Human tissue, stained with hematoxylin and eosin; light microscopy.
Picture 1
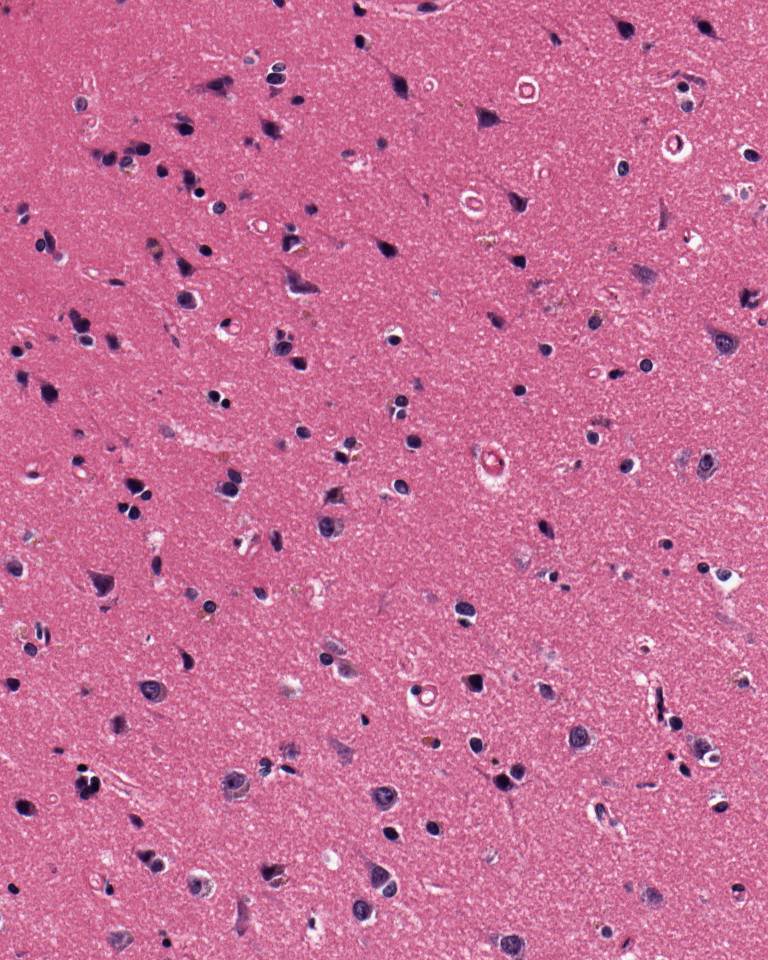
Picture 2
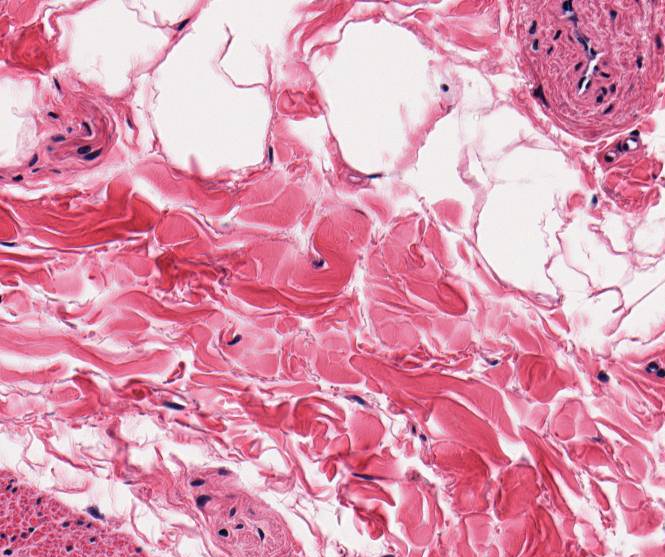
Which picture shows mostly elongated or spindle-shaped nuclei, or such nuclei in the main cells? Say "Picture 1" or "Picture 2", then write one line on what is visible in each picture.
Picture 2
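In picture 1: Small round dark nuclei with little visible cytoplasm are the most numerous cells in the field.
In picture 2: Nuclei within the collagen are sparse, small, dark and mostly elongated.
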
